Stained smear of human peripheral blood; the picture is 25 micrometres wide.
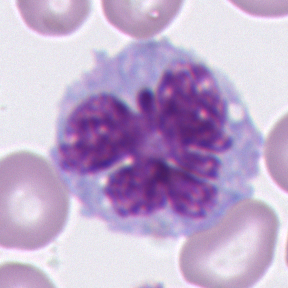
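Monocyte, the nucleated cell at the centre of a stained peripheral blood smear. A small narrow lobe projects upward from the top centre of the nucleus, in which no distinct nucleoli are seen. The cytoplasm is pale greyish blue, without visible granules.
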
